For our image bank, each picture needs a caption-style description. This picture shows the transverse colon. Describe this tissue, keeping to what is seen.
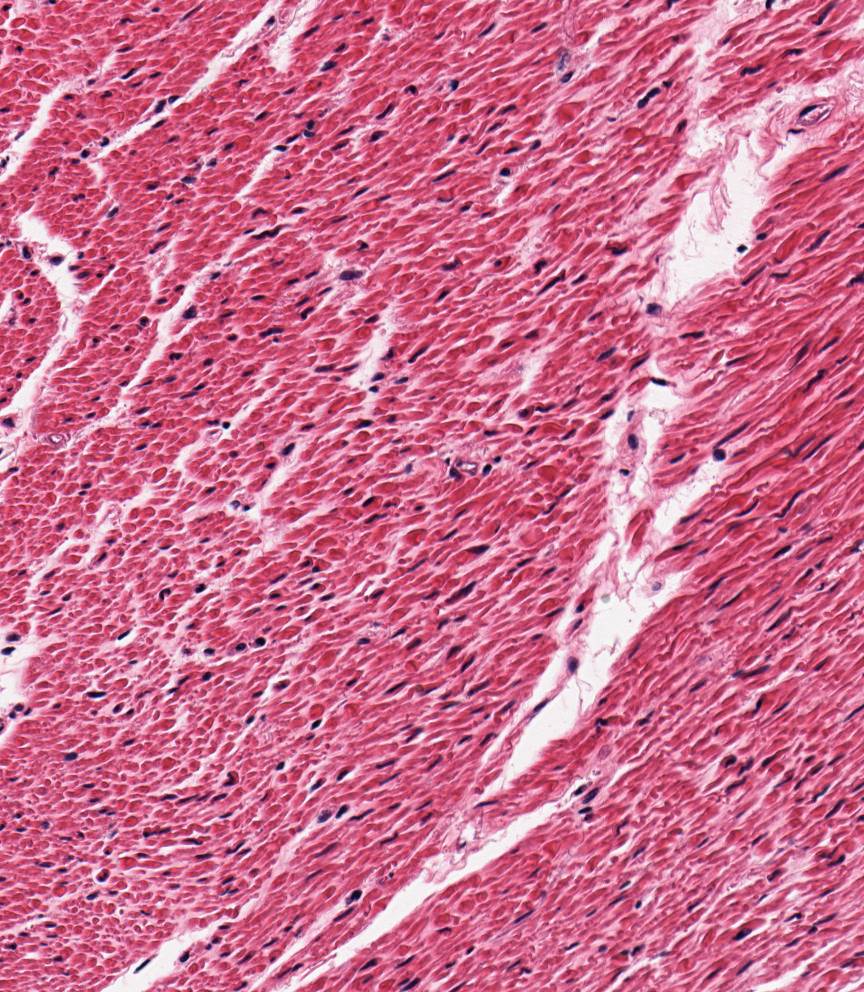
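Bundles of closely packed muscle fibres, separated by narrow clefts, fill the entire field. Across the left and central part the fibres are cut transversely, giving many small rounded or oval pink profiles. Their cytoplasm takes a deep, even eosin pink. Dark, mostly elongated nuclei are scattered sparsely among the fibres.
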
